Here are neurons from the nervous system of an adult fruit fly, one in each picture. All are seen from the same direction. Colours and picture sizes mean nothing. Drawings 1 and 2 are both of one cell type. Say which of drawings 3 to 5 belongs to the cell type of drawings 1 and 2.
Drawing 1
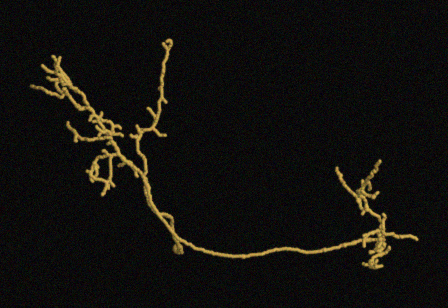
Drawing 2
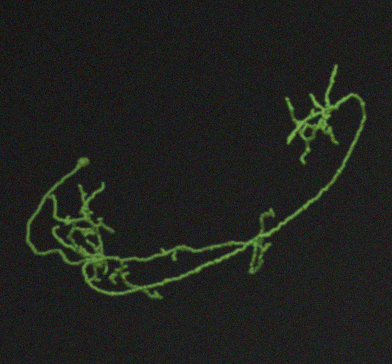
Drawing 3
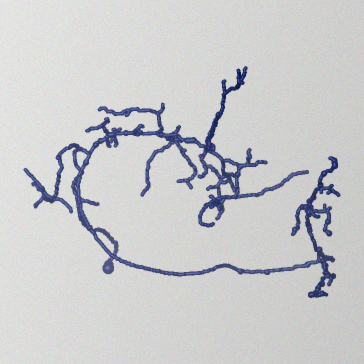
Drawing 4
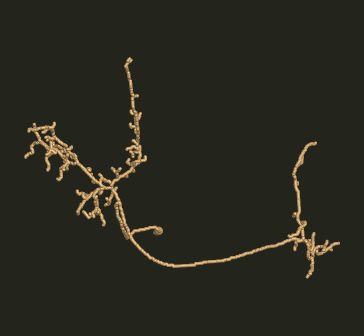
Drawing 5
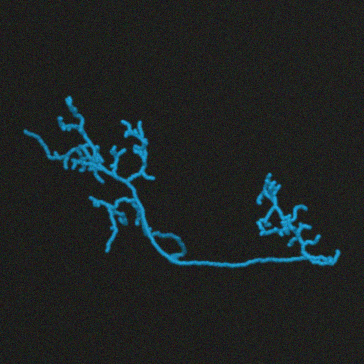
4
